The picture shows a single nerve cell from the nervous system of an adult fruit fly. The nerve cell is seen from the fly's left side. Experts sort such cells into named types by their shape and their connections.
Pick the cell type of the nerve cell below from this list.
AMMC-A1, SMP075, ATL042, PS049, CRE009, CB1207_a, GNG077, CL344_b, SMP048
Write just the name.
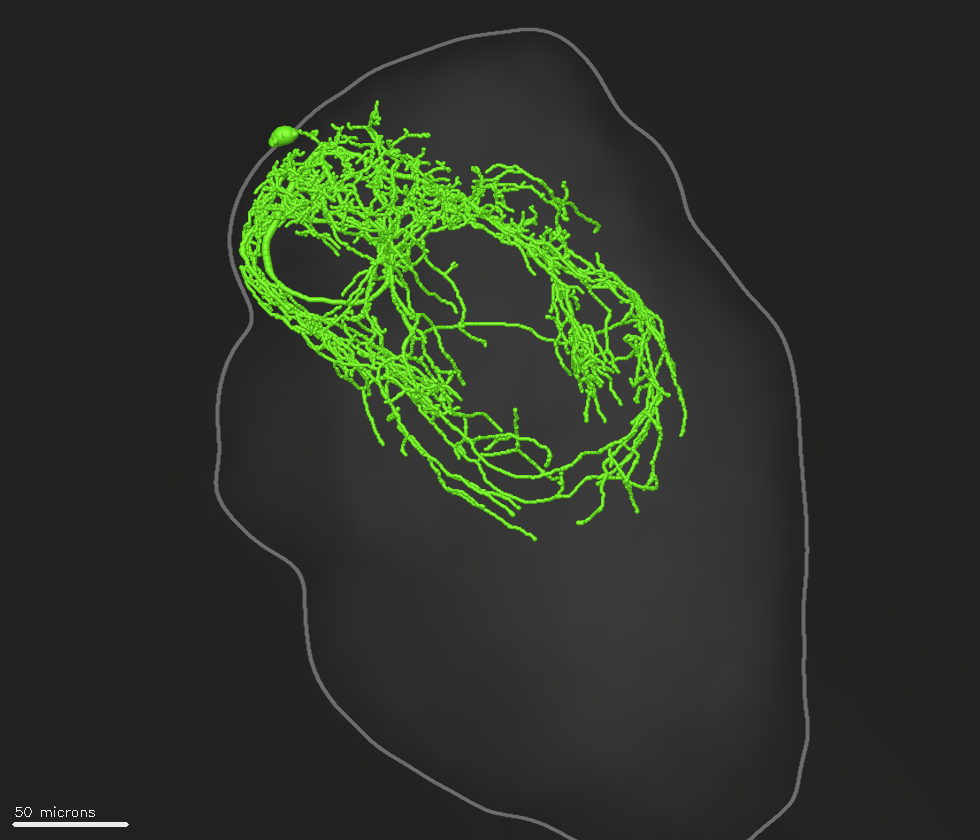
SMP048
